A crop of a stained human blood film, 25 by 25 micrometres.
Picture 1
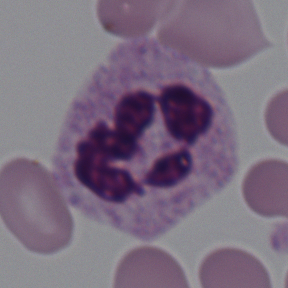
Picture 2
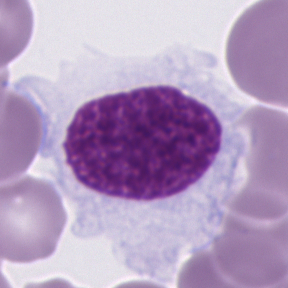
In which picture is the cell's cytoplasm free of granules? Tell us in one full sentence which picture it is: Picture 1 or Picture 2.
In picture 2, no granules can be seen in the cytoplasm of the cell.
